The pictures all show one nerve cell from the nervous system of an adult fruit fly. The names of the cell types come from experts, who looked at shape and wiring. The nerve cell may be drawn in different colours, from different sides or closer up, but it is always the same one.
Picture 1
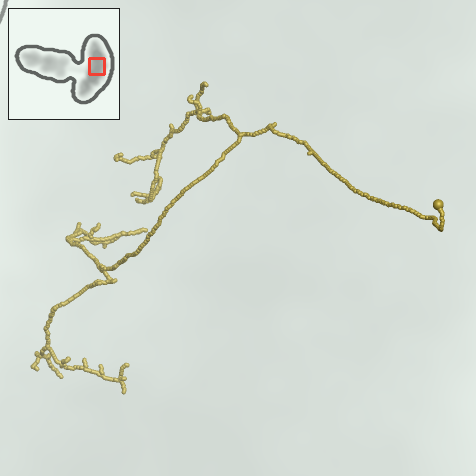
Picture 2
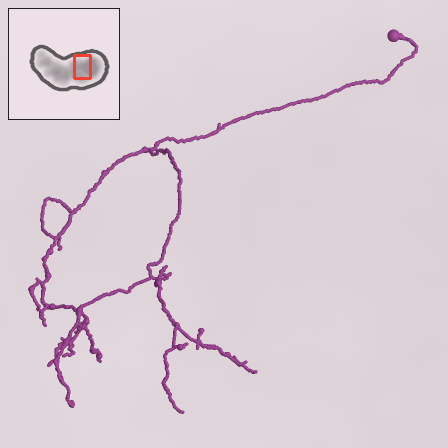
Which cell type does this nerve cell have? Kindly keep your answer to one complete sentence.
As its cell type, this nerve cell has PS005_b.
